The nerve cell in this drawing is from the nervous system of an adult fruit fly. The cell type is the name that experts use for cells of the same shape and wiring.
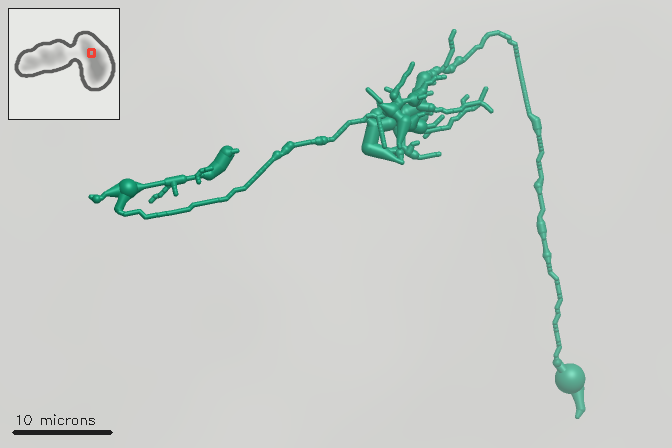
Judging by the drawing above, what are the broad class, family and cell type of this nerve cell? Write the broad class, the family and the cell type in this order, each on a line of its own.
optic-lobe intrinsic neuron
Mi
Mi9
